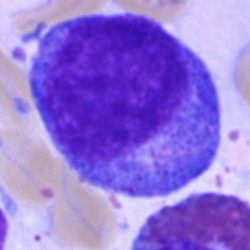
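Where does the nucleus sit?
Off-centre, toward the upper left of the cell.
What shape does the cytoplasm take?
A crescent-shaped rim, widest at the lower right; it stains blue and holds fine scattered purple granules.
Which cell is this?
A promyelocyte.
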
